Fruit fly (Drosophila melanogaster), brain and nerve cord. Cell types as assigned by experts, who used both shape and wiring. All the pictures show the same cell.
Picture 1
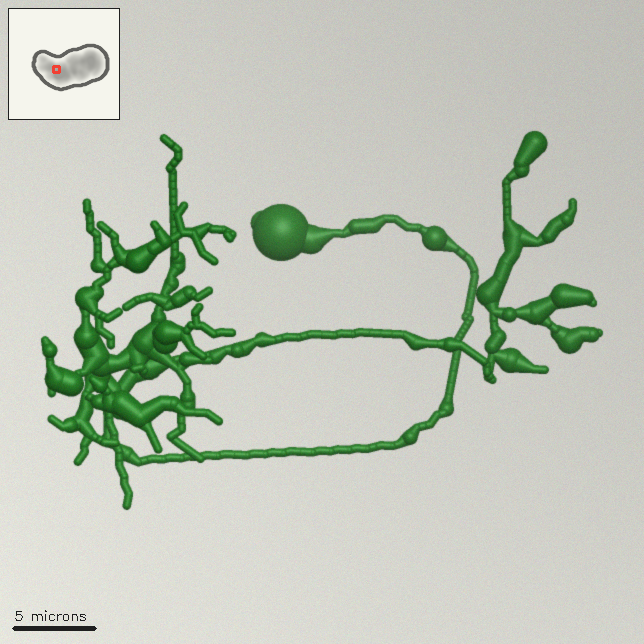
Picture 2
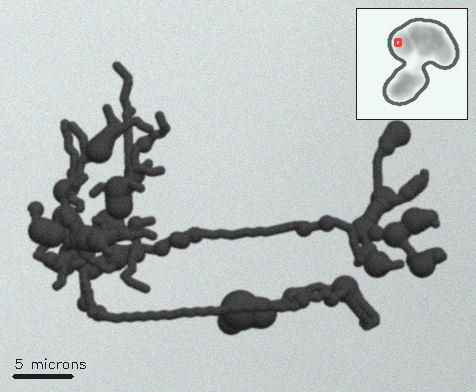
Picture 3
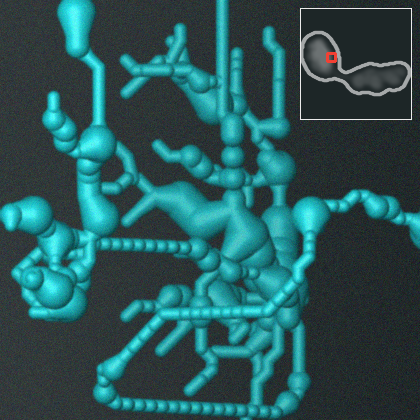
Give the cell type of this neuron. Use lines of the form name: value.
cell type: T4b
